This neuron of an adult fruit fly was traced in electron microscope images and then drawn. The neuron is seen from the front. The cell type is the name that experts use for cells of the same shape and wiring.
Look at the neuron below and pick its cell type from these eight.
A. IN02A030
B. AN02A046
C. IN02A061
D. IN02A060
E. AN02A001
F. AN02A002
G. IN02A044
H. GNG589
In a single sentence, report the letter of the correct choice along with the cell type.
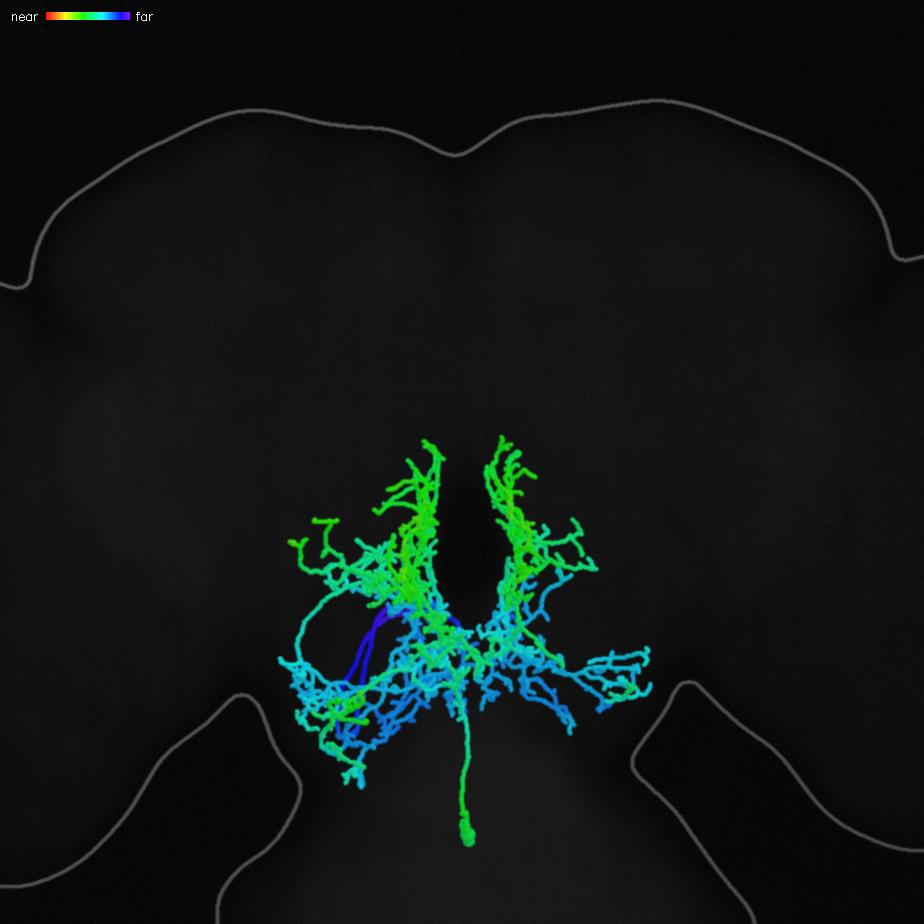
Being of cell type GNG589, the neuron matches option H.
